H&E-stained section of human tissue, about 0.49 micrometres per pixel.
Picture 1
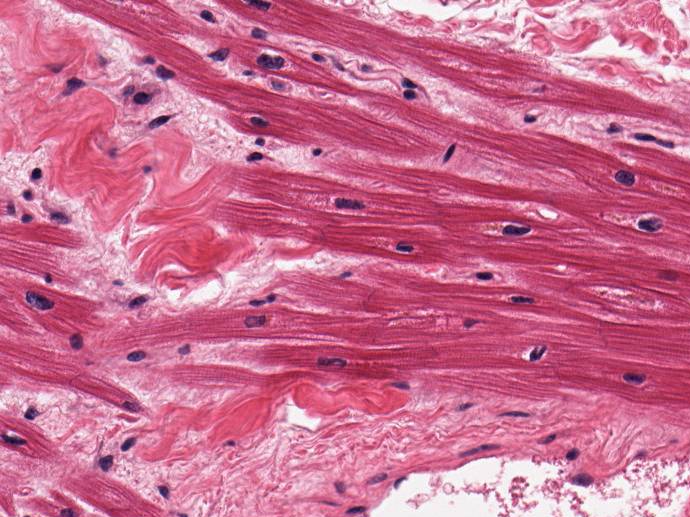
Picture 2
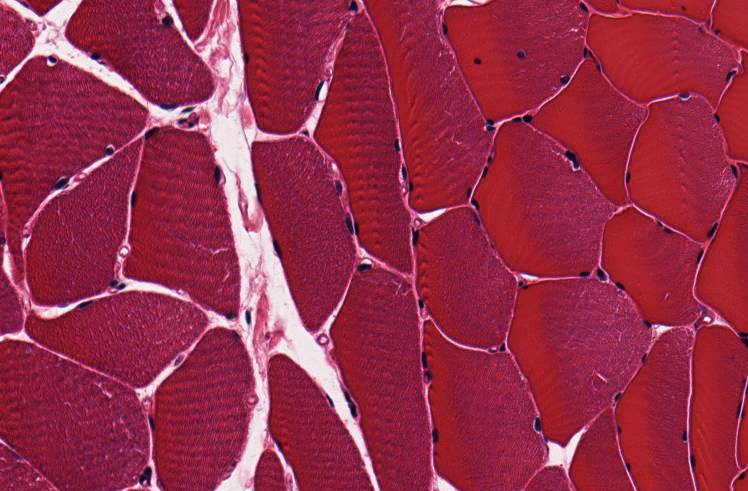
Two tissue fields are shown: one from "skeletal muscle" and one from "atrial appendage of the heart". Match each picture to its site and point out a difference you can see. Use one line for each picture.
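Picture 1 is from the atrial appendage of the heart. The fibre nuclei are oval, dark purple and lie within the fibres rather than at their edges.
Picture 2 is from the skeletal muscle. The small dark fibre nuclei lie at the edges of the fibres rather than in their centres.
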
